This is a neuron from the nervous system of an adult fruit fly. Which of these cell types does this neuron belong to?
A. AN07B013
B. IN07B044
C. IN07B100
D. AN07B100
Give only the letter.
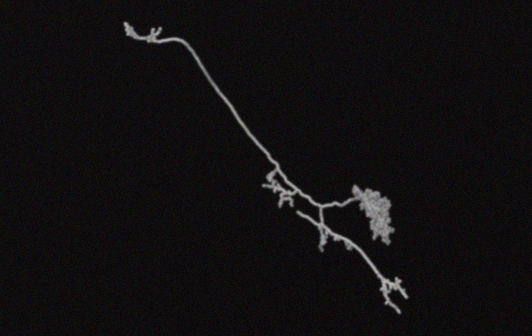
A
